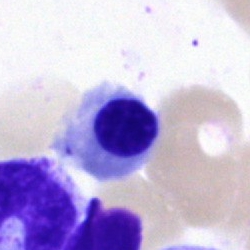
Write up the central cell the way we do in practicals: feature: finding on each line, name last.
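Nucleus: toward right side of cell
Chromatin: dense, dark purple throughout
Cytoplasm: pale blue
Outline: irregular, frayed on left side
Name: erythroblast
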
